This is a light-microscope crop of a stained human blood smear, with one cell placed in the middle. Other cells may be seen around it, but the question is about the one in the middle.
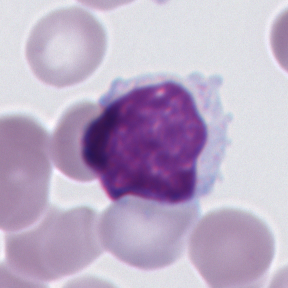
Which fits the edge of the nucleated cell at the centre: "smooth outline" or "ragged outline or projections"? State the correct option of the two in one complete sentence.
This cell's outline is not smooth but rough.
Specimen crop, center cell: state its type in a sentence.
The cell at the middle of the frame should be recorded as a large granular lymphocyte.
